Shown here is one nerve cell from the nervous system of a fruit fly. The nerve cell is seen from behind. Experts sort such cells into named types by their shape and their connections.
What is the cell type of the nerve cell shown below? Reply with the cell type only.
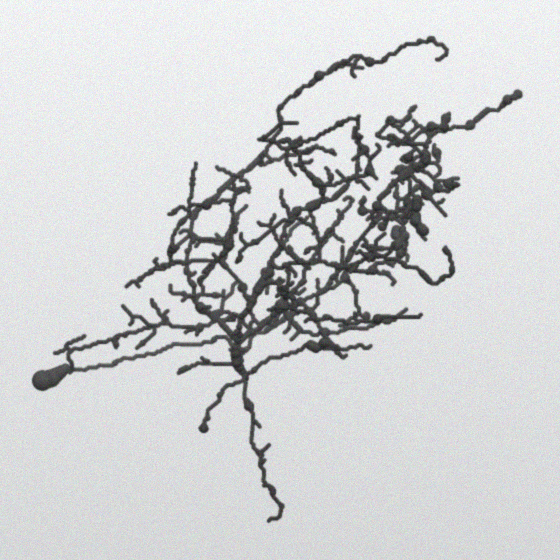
SLP157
